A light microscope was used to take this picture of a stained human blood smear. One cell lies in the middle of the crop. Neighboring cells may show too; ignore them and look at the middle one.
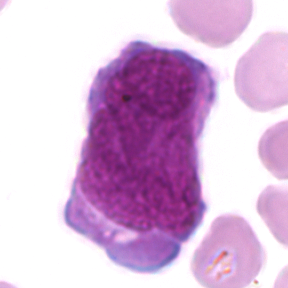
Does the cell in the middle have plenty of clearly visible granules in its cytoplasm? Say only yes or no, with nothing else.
No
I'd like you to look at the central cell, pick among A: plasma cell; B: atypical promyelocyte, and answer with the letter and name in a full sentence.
Occupying the middle of the crop is an atypical promyelocyte, hence option B is correct.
